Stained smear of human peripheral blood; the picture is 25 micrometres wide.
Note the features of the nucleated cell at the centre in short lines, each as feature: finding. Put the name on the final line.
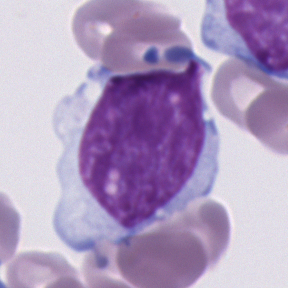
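Edge: outer cytoplasm wavy and irregular
Cytoplasm: pale greyish blue
Nucleus: takes up the larger part of the cell
Chromatin: finely stippled, not coarsely clumped
Identity: myeloblast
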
